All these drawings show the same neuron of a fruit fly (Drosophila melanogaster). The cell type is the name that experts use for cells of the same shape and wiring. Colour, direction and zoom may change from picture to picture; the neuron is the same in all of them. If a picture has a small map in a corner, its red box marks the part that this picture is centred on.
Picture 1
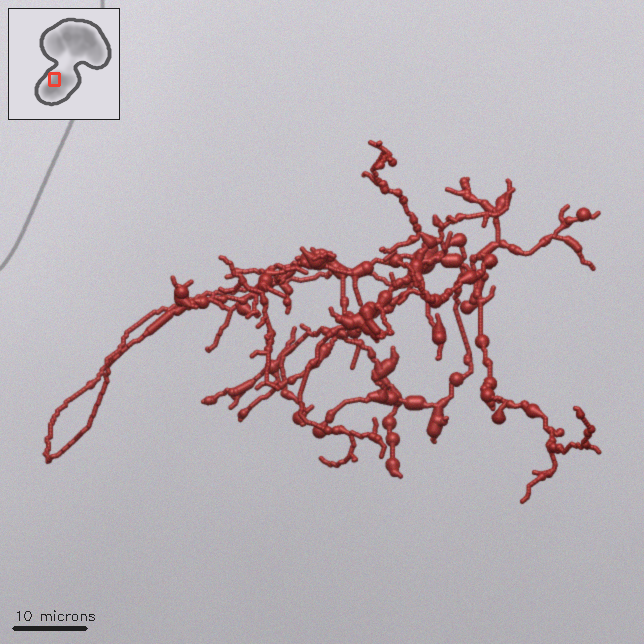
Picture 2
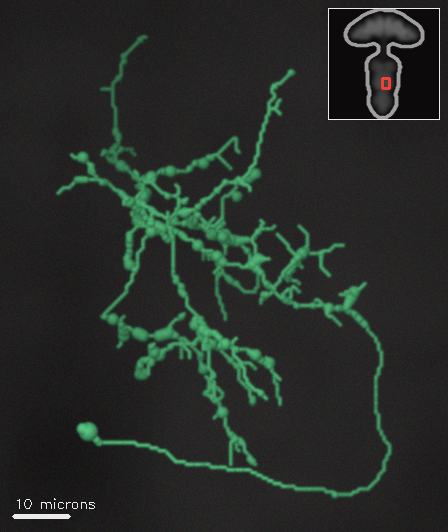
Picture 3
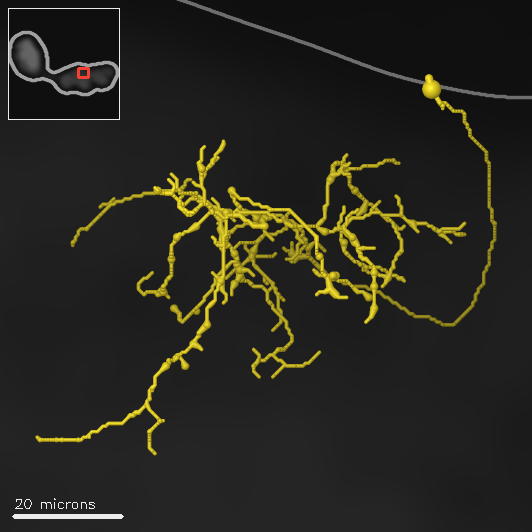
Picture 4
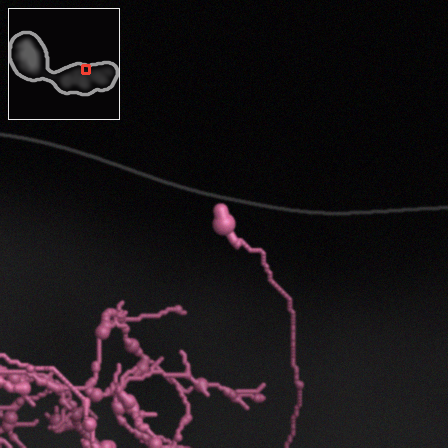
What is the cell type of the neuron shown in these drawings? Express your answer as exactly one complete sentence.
Regarding its cell type, the neuron is IN11B022_c.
